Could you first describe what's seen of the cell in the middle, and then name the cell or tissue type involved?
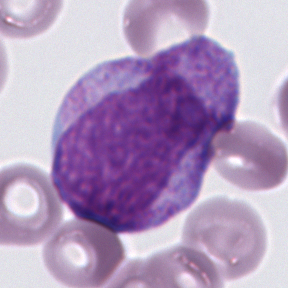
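Notice first that the outline is irregular, with angular corners rather than a smooth round edge. The nucleus lies toward the lower left, leaving the widest cytoplasm at the upper right. That cytoplasm holds fine, dust-like purple granules and no vacuoles. This is an atypical promyelocyte.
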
